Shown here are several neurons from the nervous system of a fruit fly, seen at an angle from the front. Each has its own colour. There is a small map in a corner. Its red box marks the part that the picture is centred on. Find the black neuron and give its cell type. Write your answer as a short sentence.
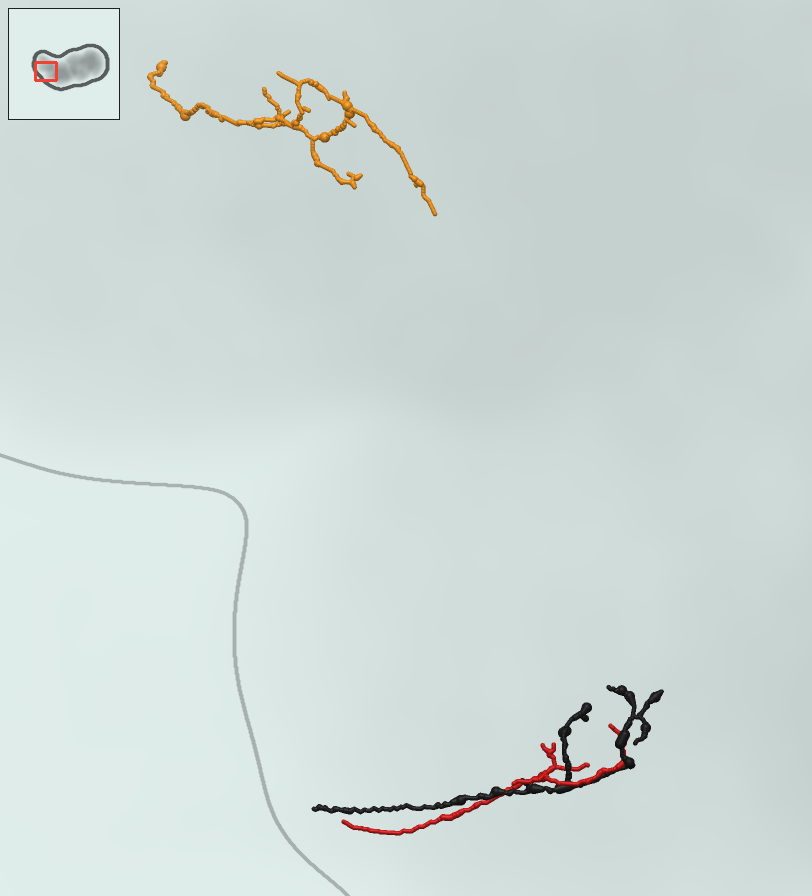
The cell type is SNta30.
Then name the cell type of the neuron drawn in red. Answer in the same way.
The cell type is SNta25.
